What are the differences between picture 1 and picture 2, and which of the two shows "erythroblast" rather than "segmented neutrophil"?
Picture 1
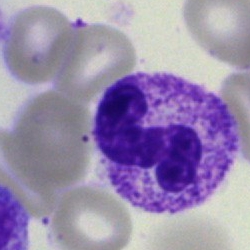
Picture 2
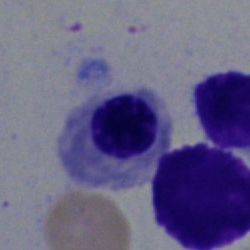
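Looking at the pair, the segmented neutrophil is in picture 1 and the erythroblast is in picture 2. The edges differ first: round and smooth for the segmented neutrophil, irregular and faintly ruffled for the erythroblast. The cytoplasm differs too. In the neutrophil it is plentiful, with a pale lilac background and many purple granules throughout. In the erythroblast it forms a wide, pale greyish-blue rim with no distinct granules.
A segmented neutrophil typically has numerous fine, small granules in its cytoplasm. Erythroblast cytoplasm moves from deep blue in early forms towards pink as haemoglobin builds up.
In the erythroblast, the nucleus sits off-centre, towards the upper right. Both cells have dense, dark purple chromatin, and neither shows a nucleolus.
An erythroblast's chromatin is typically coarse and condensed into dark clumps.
Red cells lie against the neutrophil's left side.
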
